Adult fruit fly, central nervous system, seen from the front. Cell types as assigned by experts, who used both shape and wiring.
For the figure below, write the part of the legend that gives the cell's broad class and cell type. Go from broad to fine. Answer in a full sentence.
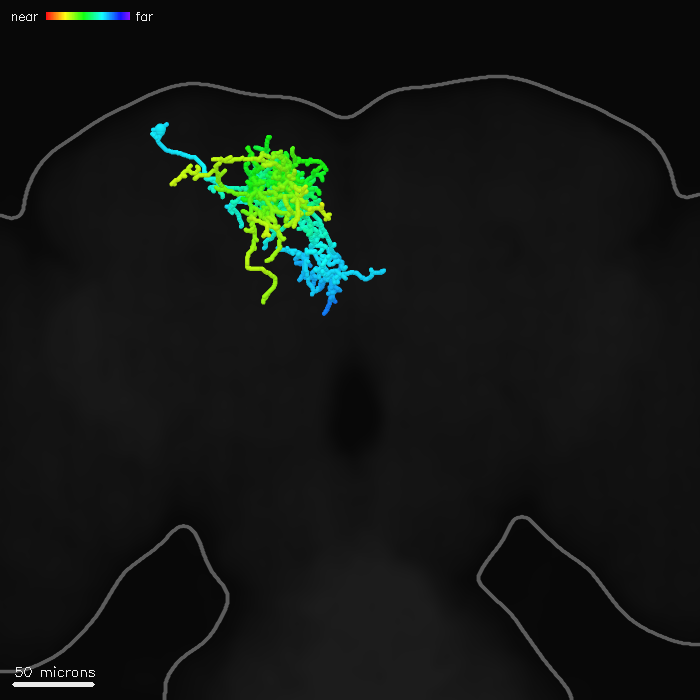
A central-brain intrinsic neuron, type SMP595.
